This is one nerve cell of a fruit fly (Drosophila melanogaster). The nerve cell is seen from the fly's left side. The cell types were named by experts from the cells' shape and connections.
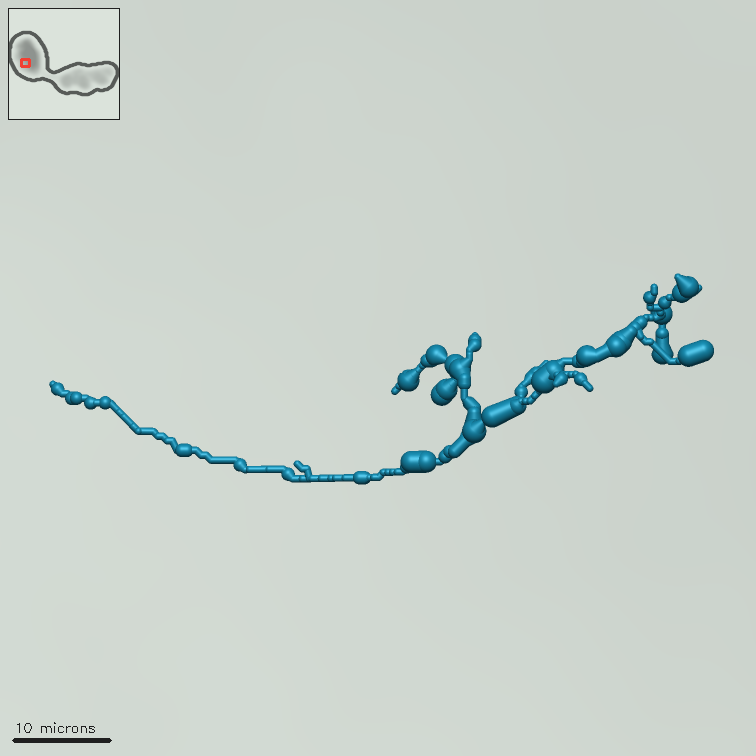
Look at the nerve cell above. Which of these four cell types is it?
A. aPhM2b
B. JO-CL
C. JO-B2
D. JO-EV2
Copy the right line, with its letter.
D. JO-EV2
